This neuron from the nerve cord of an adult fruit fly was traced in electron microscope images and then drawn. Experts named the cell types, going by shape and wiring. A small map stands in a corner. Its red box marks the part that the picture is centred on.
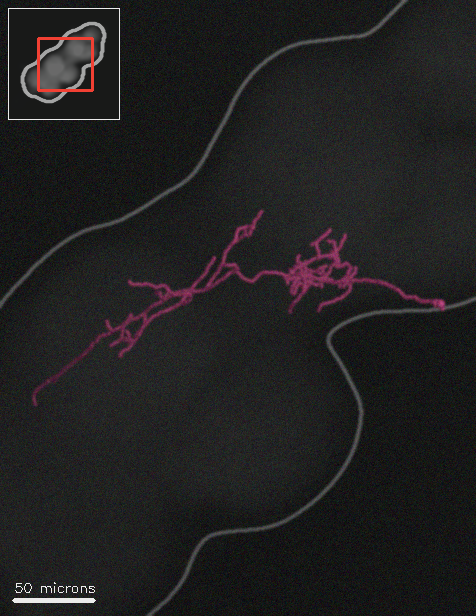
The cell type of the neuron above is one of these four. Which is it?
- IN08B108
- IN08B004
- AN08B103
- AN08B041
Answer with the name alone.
IN08B108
